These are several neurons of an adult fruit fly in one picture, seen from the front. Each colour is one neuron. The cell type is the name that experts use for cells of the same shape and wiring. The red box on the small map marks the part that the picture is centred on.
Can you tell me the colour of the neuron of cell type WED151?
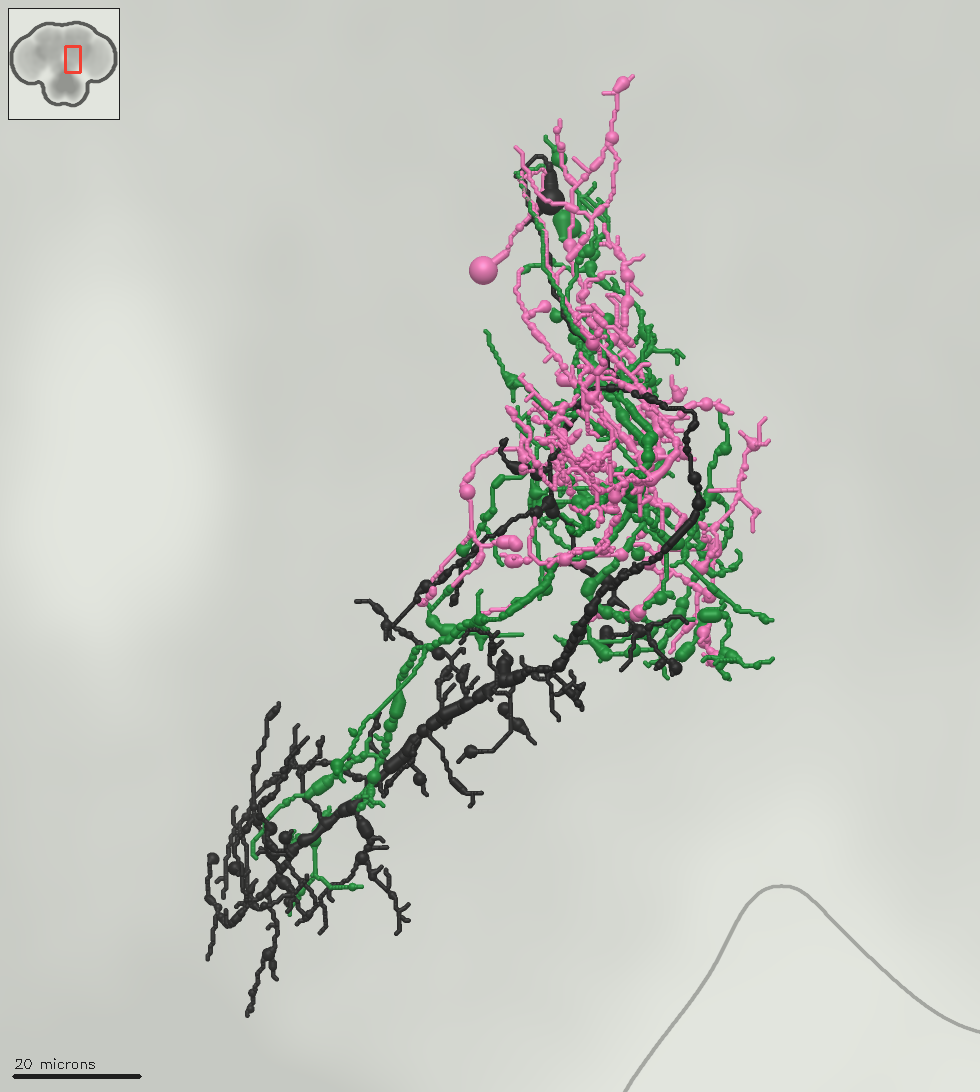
pink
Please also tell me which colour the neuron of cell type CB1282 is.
green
